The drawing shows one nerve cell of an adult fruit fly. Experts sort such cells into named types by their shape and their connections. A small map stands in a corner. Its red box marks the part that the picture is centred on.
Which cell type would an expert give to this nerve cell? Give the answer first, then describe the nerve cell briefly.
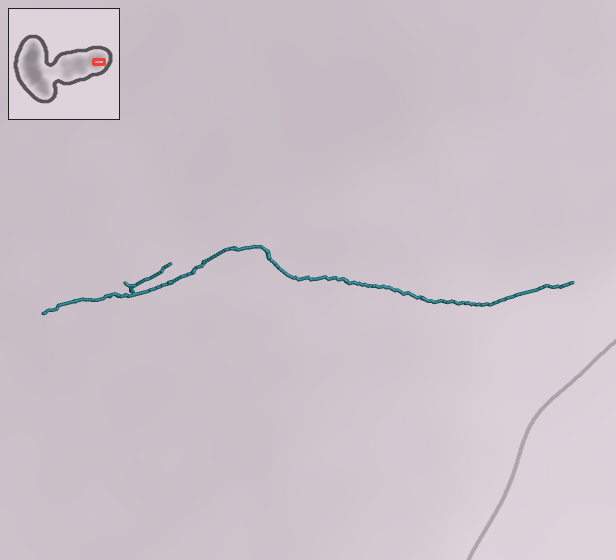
Its cell type is SNch10. Its broad class is sensory neuron entering the nerve cord. It is in the nerve cord and does not reach the brain. The drawing shows no cell body. It has a dozen or fewer branch ends.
